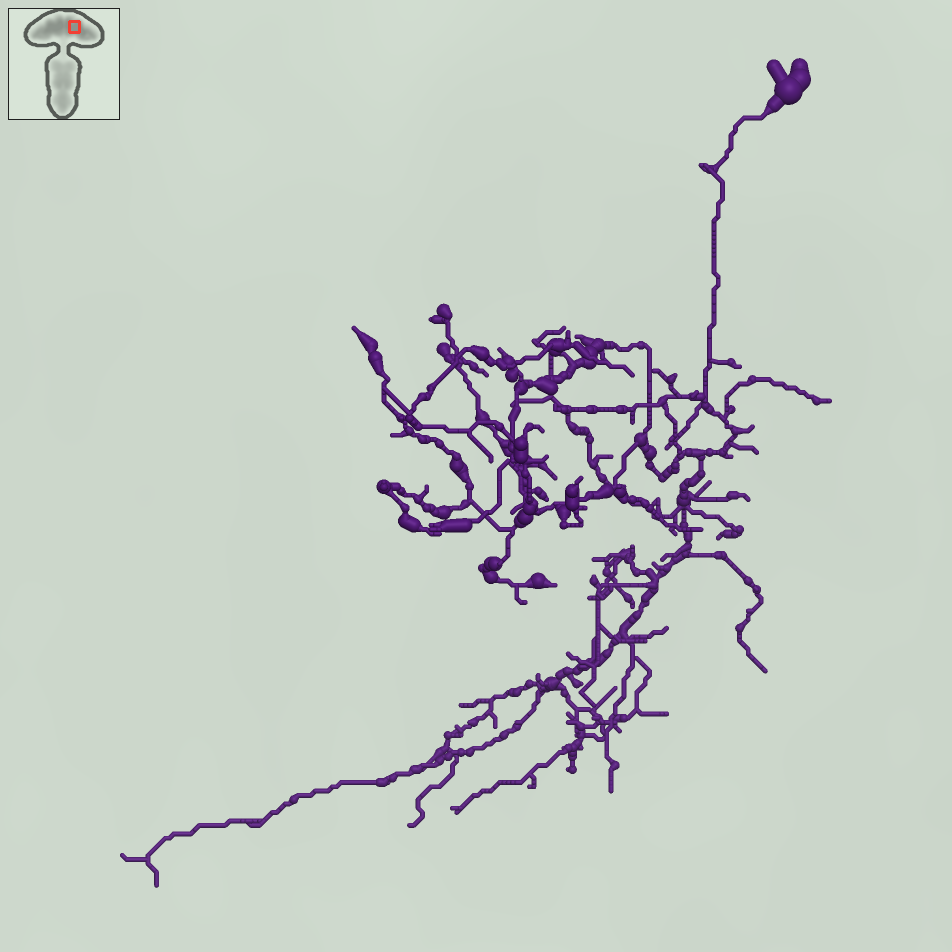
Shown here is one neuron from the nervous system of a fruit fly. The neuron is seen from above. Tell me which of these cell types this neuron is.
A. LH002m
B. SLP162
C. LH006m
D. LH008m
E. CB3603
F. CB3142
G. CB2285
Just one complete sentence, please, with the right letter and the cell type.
What option B names, SLP162, is the cell type of the neuron.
